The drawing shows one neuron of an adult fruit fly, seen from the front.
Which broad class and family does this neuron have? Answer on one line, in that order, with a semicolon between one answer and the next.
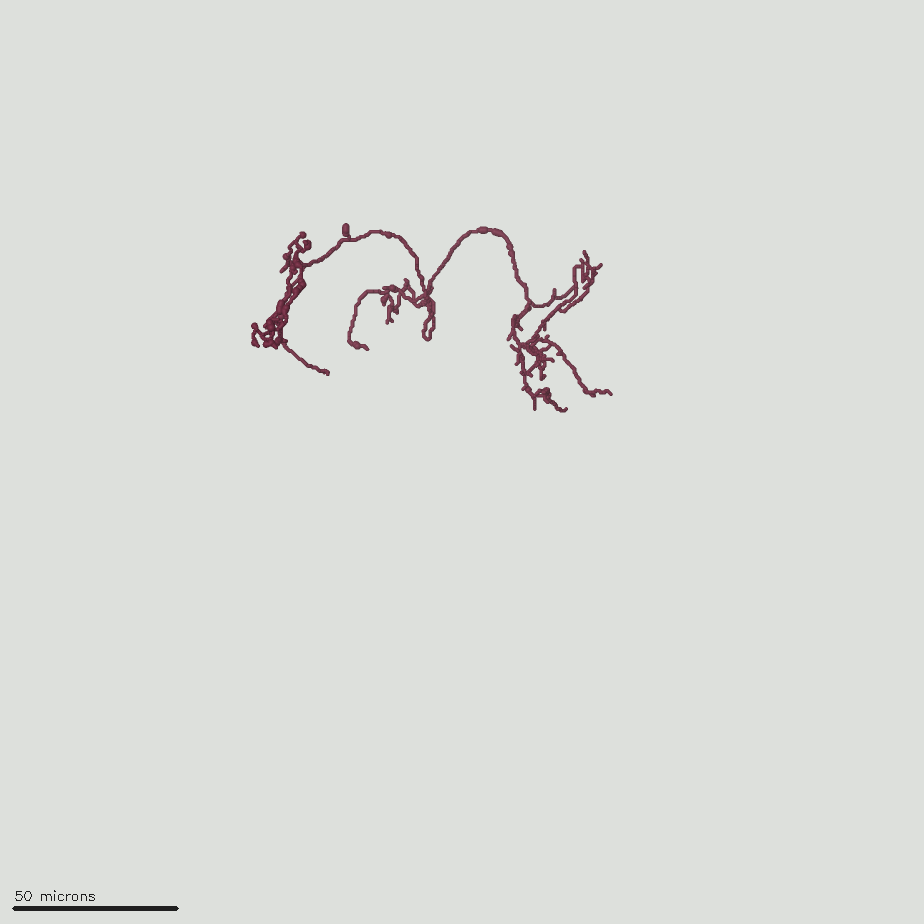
nerve-cord intrinsic neuron; hemilineage 06A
